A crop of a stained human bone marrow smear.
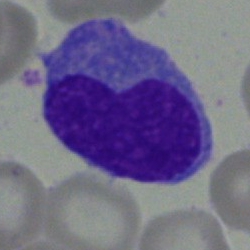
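Monocyte, central cell. Cytoplasm blue, rim wider above nucleus than below. Small pointed cytoplasmic tag juts out at upper left. Single shallow notch in upper nuclear border.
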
